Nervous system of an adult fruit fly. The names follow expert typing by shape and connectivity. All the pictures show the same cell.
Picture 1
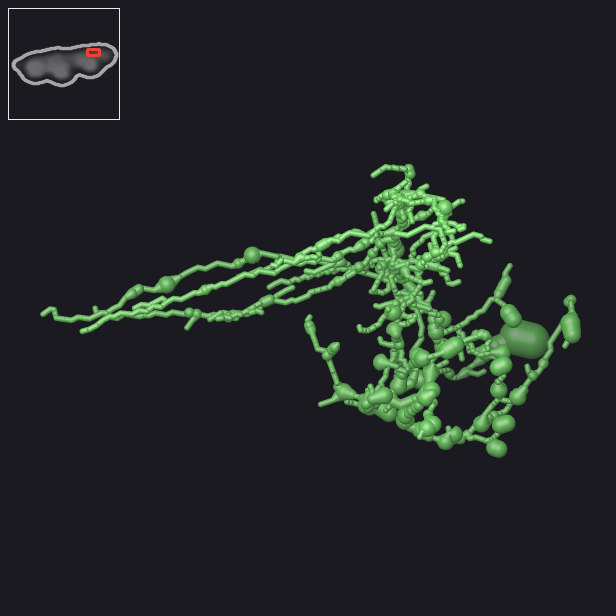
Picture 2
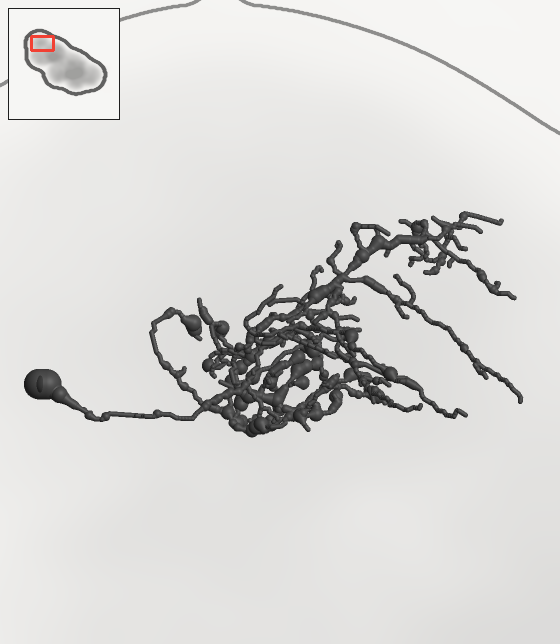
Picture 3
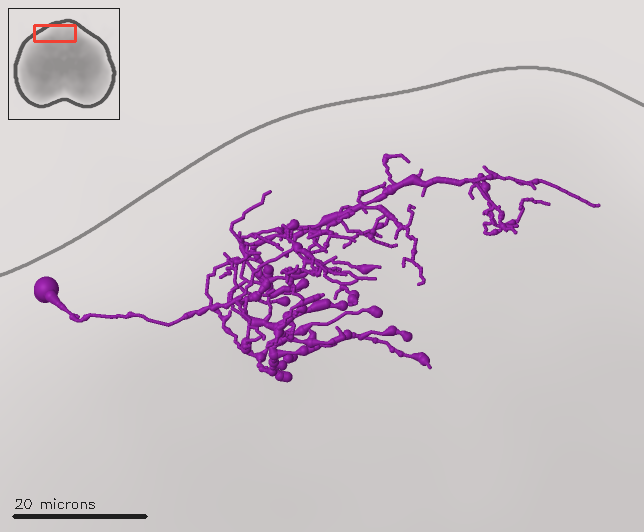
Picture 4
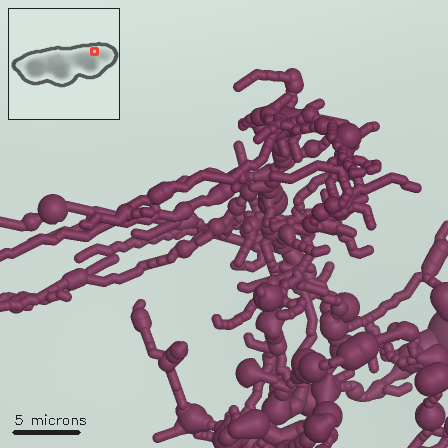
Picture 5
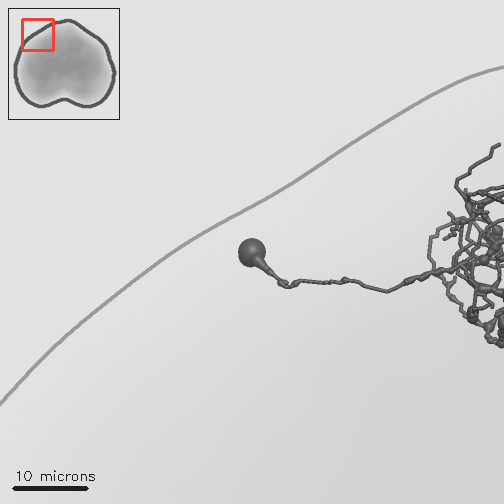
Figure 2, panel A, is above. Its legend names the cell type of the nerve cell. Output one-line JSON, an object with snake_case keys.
{"cell_type": "INXXX444"}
